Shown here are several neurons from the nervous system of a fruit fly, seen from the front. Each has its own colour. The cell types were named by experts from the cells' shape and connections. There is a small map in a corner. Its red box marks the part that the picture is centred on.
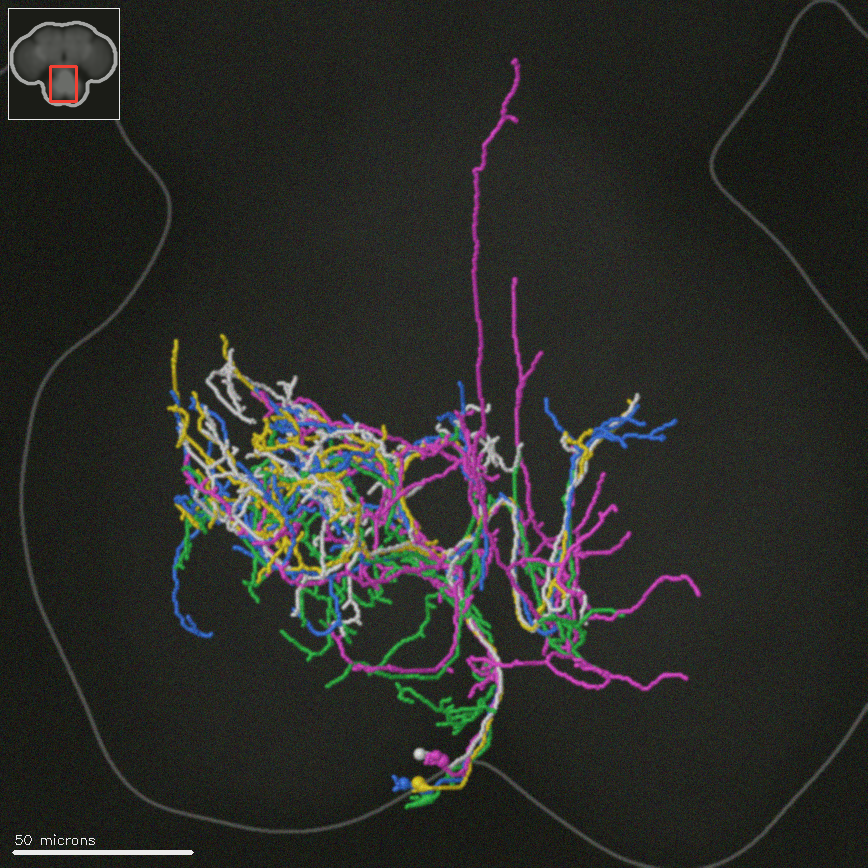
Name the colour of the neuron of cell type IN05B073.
yellow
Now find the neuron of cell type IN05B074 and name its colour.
white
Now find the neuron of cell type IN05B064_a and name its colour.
green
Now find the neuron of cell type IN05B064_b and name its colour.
blue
